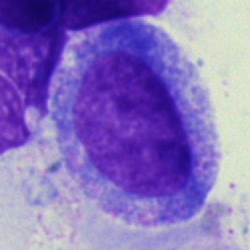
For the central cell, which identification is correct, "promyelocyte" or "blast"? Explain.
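This is a promyelocyte, not a blast. The deciding feature is the fine pinkish-purple granules scattered through its cytoplasm.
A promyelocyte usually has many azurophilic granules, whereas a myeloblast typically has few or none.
The cell is oval, with cytoplasm rimming the nucleus on all sides and finely granular chromatin lacking dense clumps.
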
